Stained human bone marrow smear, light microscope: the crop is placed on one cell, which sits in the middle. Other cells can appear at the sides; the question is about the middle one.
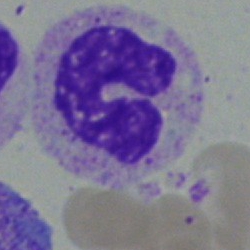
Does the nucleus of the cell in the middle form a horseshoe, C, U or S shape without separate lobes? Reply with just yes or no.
Yes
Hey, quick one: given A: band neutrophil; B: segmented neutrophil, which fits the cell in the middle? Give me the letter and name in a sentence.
The central cell of the crop is a band neutrophil, which makes A the correct option.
